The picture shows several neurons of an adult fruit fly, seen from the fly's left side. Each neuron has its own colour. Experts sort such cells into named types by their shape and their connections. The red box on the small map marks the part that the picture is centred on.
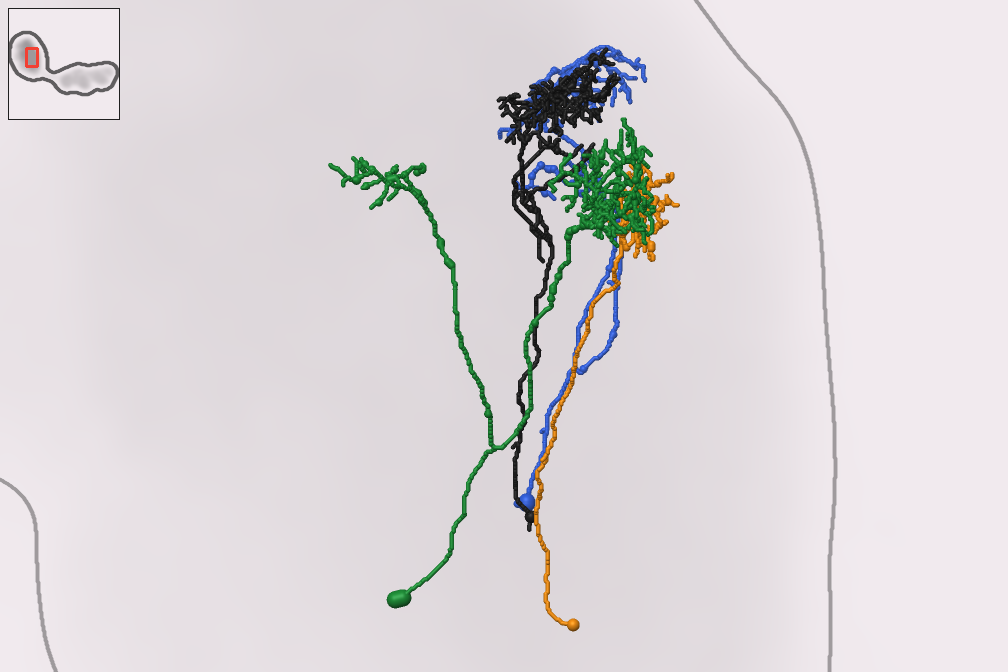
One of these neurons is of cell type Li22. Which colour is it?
orange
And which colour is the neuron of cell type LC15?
green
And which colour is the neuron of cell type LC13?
blue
